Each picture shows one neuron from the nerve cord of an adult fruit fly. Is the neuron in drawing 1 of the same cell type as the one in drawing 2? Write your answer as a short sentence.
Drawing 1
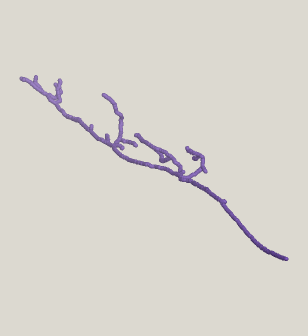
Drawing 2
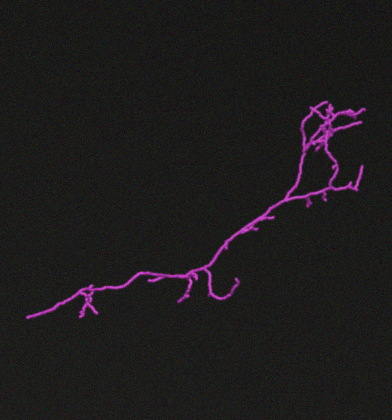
They are of different cell types.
